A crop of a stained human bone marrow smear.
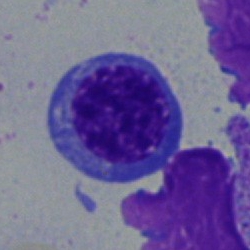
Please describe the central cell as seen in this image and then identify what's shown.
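Start with the outline: round and smooth-edged. The nucleus sits off-centre to the right, leaving a wider cytoplasmic rim on the left. Its chromatin is coarse and clumped, dark purple with paler gaps. That cytoplasm is deep blue. This cell is an erythroblast.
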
